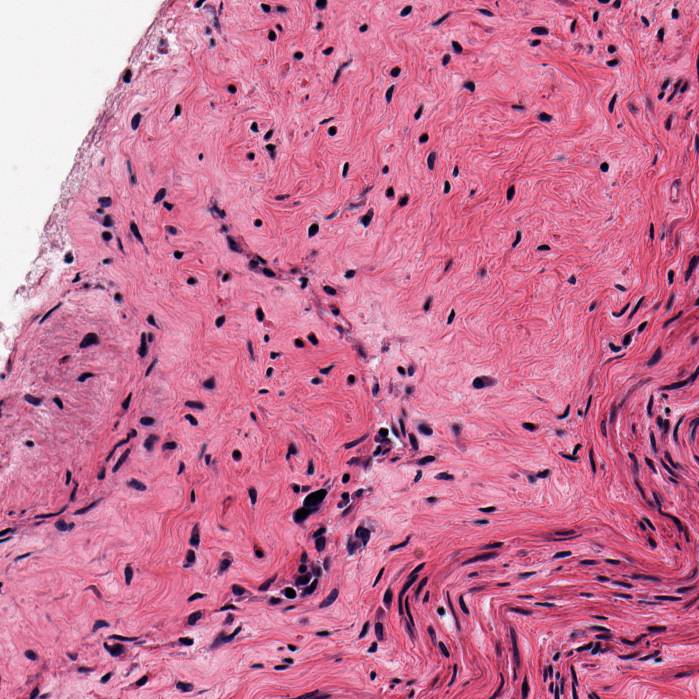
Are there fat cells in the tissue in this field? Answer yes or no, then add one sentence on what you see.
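No. No fat cells are present anywhere in the field.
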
